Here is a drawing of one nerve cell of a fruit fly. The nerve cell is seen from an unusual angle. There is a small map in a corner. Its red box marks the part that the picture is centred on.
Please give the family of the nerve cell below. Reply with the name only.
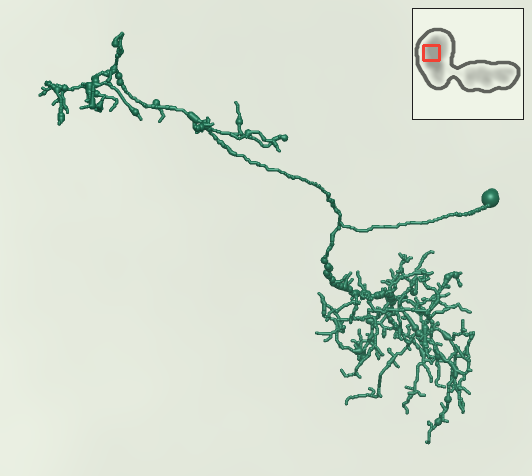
hemilineage VLPd&p1_posterior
